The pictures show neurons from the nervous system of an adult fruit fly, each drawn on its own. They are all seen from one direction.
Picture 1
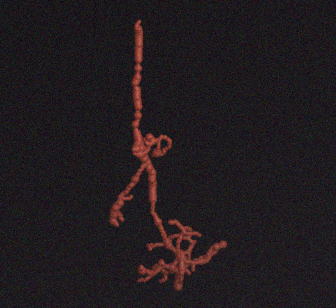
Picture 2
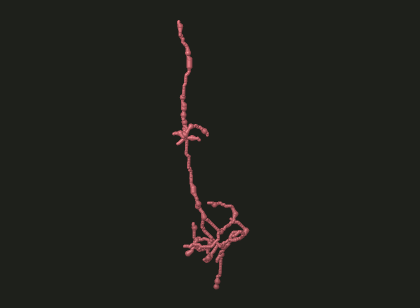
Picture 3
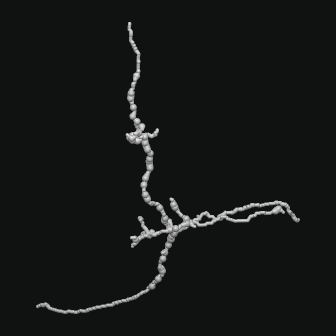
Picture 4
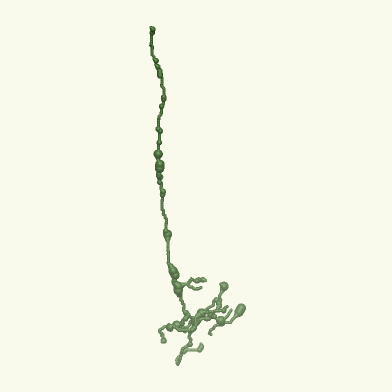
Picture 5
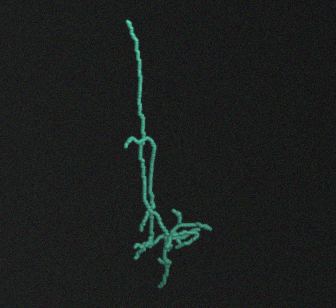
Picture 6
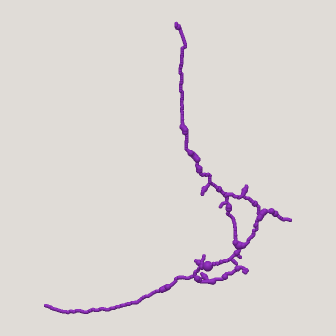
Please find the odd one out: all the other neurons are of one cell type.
Picture 6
